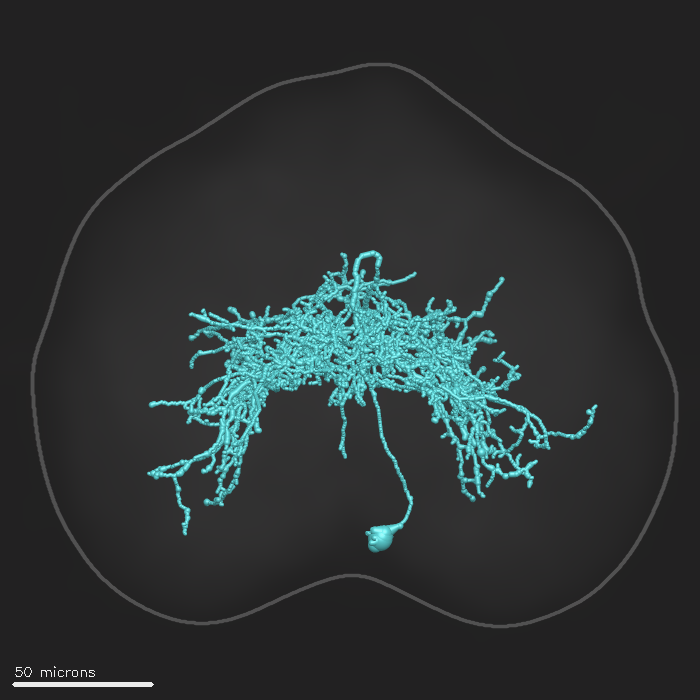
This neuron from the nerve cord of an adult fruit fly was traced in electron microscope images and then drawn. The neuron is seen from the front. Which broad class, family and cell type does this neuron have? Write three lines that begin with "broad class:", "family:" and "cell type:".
broad class: nerve-cord intrinsic neuron
family: hemilineage 27X
cell type: IN27X005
